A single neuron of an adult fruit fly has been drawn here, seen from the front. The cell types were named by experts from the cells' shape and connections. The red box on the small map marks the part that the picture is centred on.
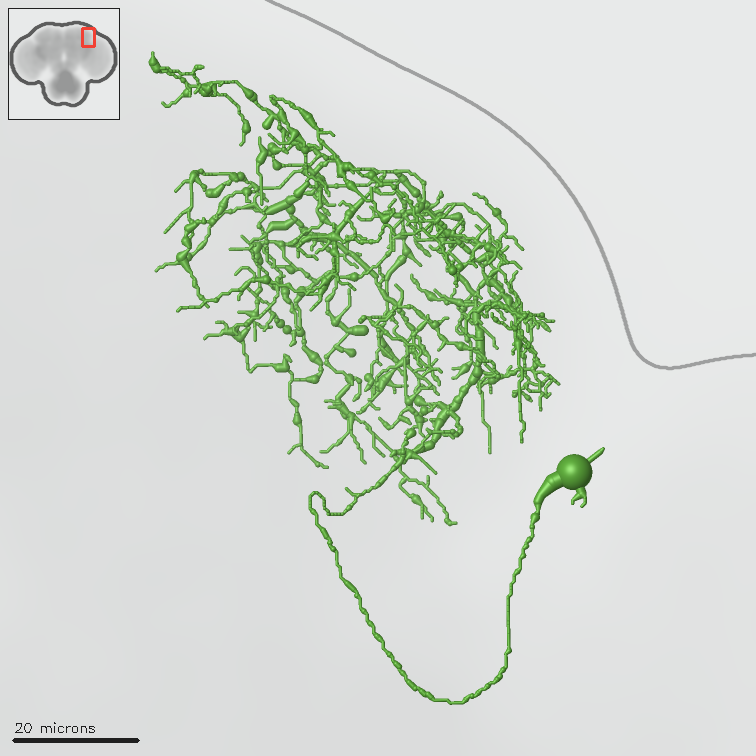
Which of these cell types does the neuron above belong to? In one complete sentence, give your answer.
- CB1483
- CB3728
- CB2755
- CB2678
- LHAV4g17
The type assigned to this neuron is LHAV4g17.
